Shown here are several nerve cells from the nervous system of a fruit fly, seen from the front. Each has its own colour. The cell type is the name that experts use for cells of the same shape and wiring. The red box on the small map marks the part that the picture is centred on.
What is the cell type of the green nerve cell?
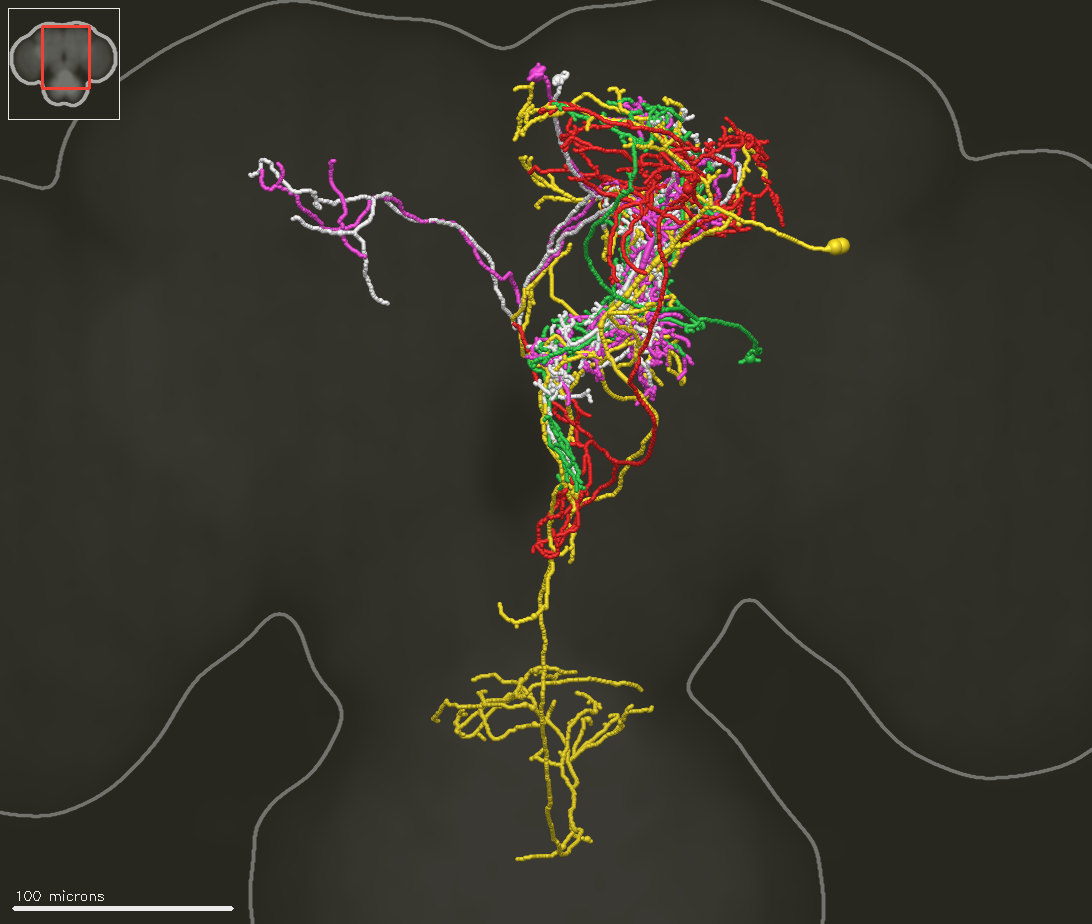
aIPg7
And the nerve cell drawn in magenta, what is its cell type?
ICL013m_b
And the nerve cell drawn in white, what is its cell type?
ICL013m_a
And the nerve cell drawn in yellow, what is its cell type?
DNa08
